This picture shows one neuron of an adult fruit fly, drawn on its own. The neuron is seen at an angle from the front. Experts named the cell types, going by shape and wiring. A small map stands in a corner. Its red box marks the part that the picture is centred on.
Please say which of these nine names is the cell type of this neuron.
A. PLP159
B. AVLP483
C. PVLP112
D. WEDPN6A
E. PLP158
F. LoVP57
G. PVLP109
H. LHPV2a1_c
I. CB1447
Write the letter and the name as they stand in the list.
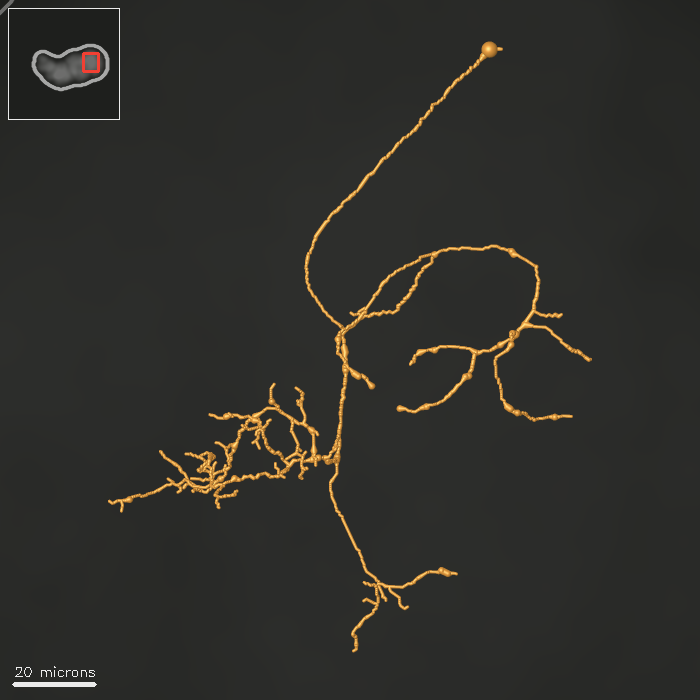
E. PLP158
